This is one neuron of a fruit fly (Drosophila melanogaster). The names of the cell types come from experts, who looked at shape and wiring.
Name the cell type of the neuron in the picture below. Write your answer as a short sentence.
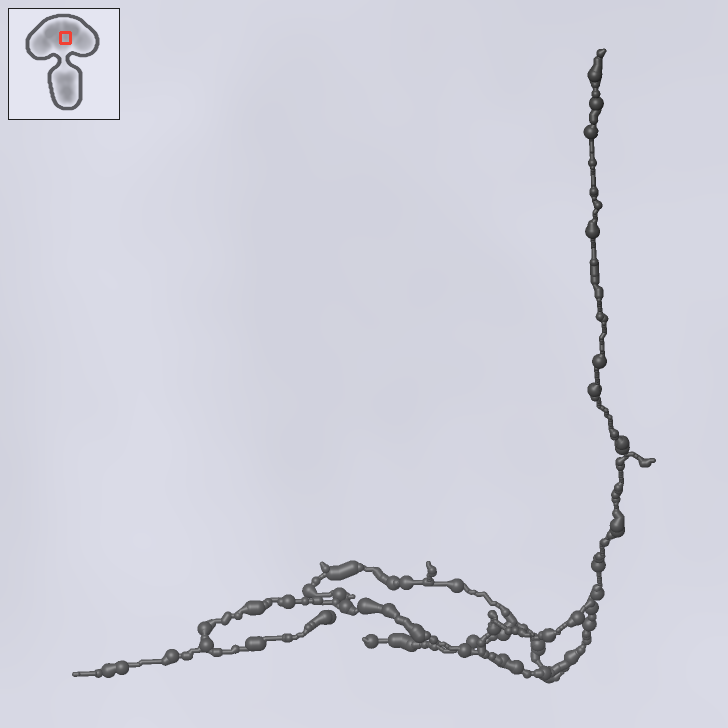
The cell type is JO-ED2_b.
